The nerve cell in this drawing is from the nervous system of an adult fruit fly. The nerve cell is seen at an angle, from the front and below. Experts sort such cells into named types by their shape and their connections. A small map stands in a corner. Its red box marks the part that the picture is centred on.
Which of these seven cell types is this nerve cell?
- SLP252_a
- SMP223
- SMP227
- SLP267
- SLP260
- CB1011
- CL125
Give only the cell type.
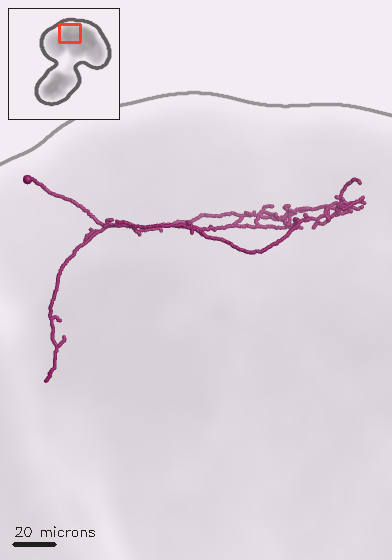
SMP223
